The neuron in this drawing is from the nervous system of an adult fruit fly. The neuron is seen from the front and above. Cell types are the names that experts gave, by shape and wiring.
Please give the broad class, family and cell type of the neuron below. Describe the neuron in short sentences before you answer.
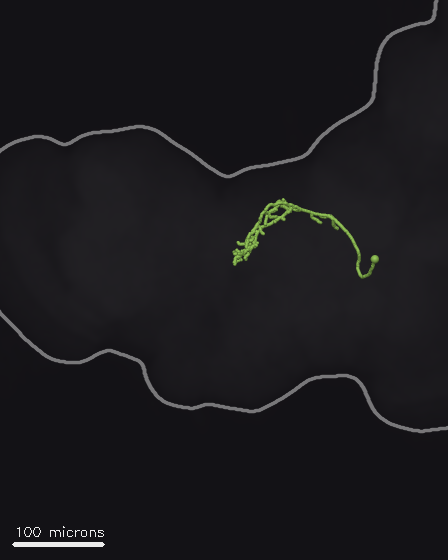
The cell body is on the right of the picture. By the scale bar it is about 160 microns wide in this view. Its broad class is central-brain intrinsic neuron. Its family is hemilineage SIPa1_ventral. It is of cell type CB4111.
